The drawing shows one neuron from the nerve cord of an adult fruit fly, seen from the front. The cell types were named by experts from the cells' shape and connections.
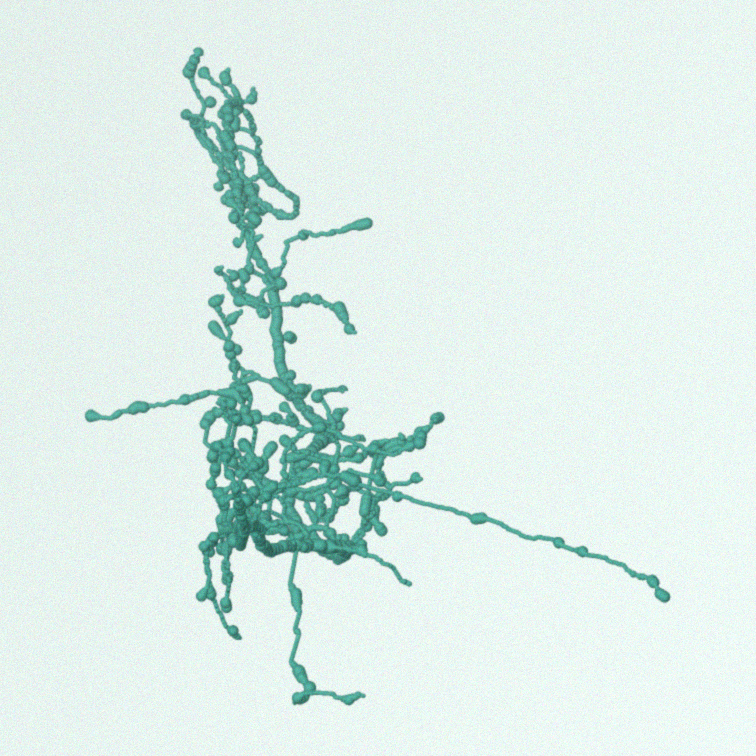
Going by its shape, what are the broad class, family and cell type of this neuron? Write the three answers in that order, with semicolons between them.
descending neuron; hemilineage SMPpv2_ventral; DNpe021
